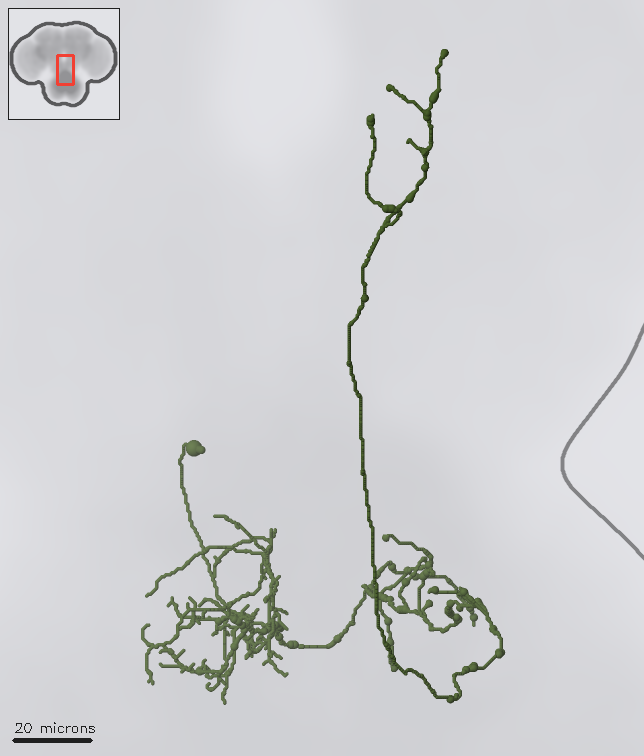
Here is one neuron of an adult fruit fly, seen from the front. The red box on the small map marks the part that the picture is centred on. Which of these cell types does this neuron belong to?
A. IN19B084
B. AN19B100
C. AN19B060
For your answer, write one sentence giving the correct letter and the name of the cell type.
Cell type AN19B100 is what the neuron is, as option B states.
